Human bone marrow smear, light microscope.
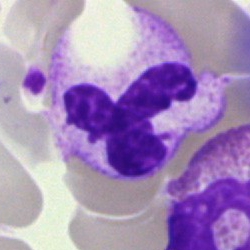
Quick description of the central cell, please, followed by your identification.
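The nucleus is divided into three thick lobes that join near the centre of the cell. Its chromatin is dark purple and coarsely clumped. Between the granules the cytoplasm is pale lilac, and its upper part contains a pale area almost free of granules. This is a segmented neutrophil.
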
